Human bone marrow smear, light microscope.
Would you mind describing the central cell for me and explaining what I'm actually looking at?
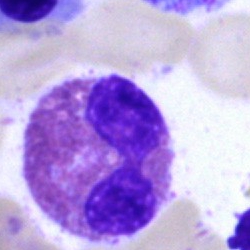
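Nucleus against right side of cell. Chromatin condensed, dark purple. Abundant pinkish-violet cytoplasm fills left half. Fine granules densely packed throughout cytoplasm. Cell: eosinophil.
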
